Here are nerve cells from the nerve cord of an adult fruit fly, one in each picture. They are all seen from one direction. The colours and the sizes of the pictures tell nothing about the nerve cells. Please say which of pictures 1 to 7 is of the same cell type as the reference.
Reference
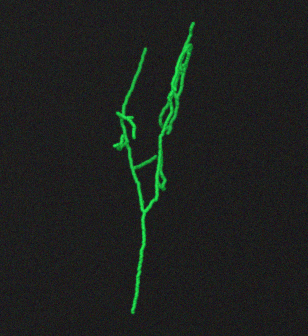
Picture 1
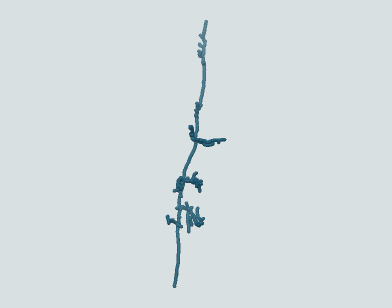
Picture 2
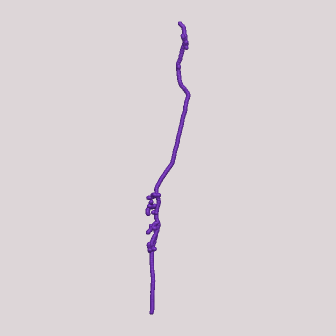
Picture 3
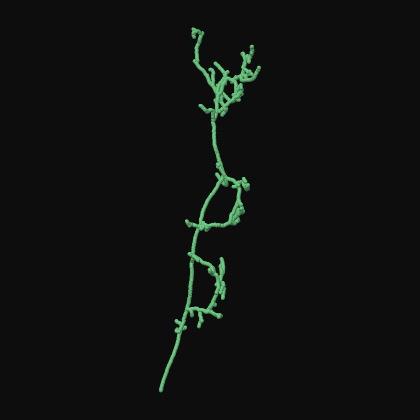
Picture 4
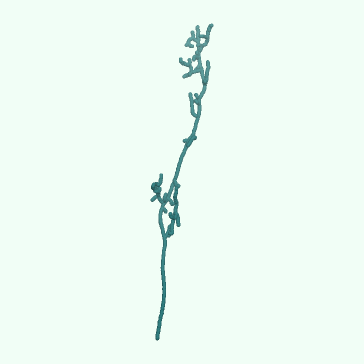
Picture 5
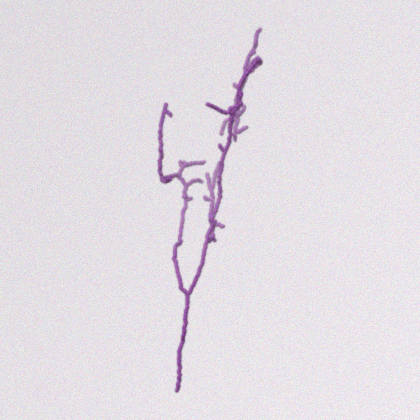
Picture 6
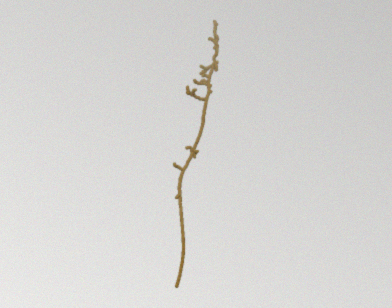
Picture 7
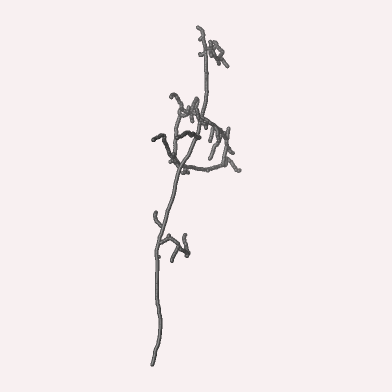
5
